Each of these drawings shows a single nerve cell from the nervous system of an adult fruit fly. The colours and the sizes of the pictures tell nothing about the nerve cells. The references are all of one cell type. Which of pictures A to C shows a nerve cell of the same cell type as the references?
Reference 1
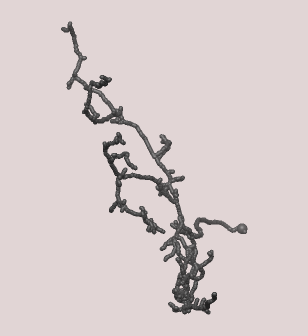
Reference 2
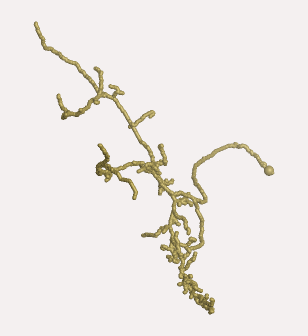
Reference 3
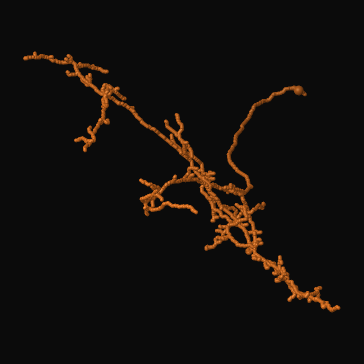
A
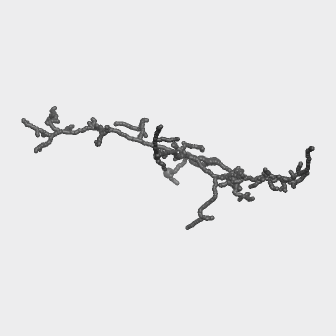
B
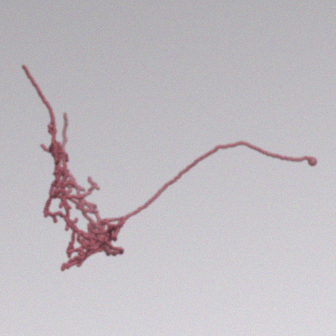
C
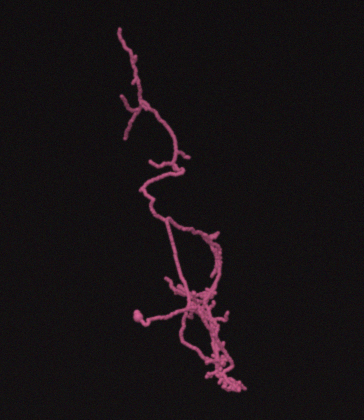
Picture A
